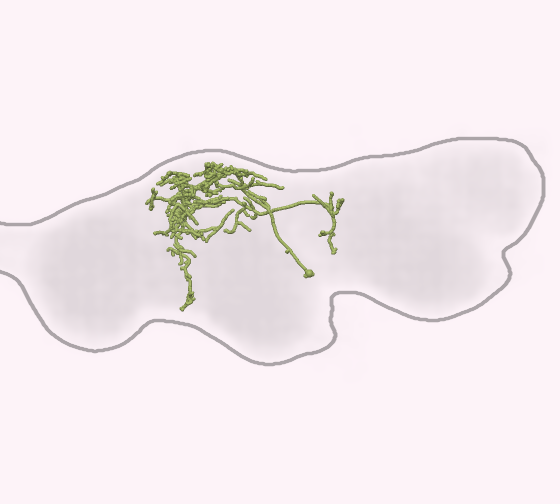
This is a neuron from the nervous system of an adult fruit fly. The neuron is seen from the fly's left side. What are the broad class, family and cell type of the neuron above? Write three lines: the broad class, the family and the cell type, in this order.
nerve-cord intrinsic neuron
hemilineage 03B
IN03B049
